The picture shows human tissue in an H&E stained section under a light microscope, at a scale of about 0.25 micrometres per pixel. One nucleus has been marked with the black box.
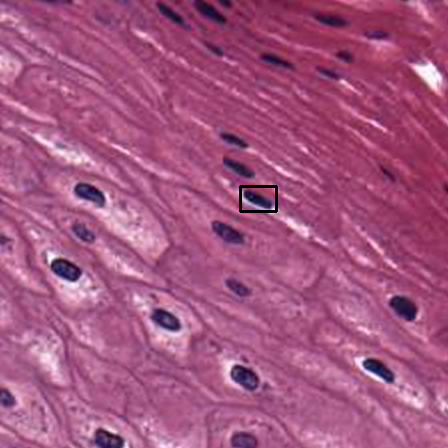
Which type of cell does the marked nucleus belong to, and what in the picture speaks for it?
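The marked cell is a squamous epithelial cell. The nucleus is an elongated oval with a smooth outline and dark, even staining. A thin clear rim surrounds the nucleus, separating it from the cytoplasm. The cytoplasm is pink and finely streaked, drawn out along the nucleus's long axis, and the cell's outline is not clearly seen. The cell lies in a short oblique row of flattened nuclei, with its long axis running parallel to the streaked layers around it.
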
